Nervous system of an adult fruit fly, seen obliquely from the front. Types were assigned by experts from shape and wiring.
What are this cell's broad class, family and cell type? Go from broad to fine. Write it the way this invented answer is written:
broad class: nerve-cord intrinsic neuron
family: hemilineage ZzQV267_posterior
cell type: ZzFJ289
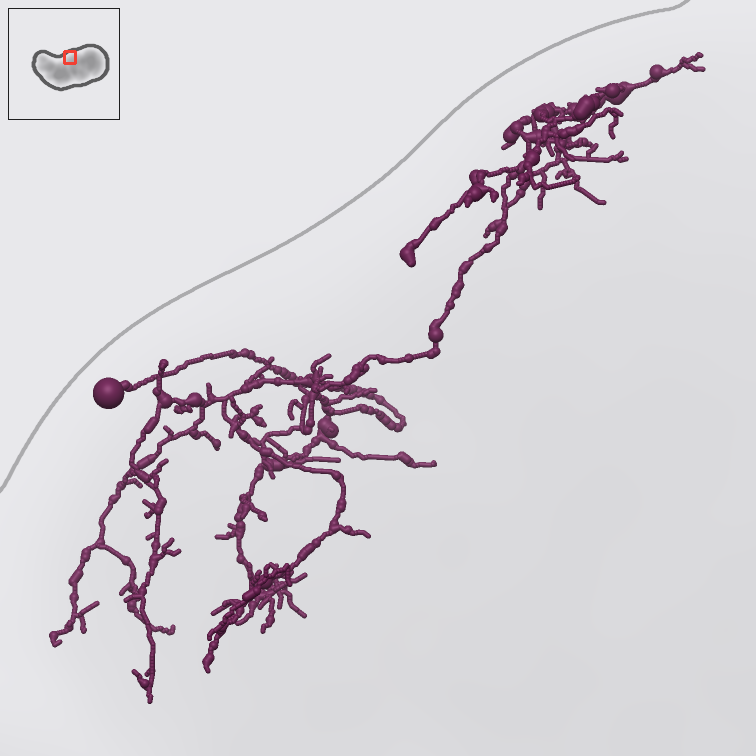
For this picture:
broad class: central-brain intrinsic neuron
family: hemilineage LHp2
cell type: CB2976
